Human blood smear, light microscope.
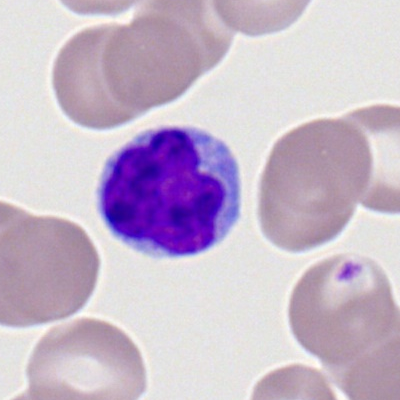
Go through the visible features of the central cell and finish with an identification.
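Quick one: this middle cell's outline is round and smooth. Most of it is nucleus, and that nucleus has an irregular, lobed outline with several shallow indentations. No nucleoli show up in it. It's a lymphocyte.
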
